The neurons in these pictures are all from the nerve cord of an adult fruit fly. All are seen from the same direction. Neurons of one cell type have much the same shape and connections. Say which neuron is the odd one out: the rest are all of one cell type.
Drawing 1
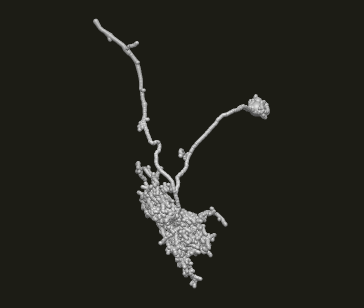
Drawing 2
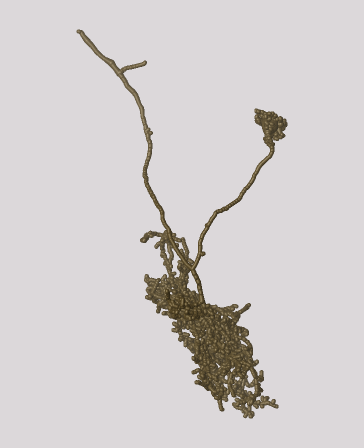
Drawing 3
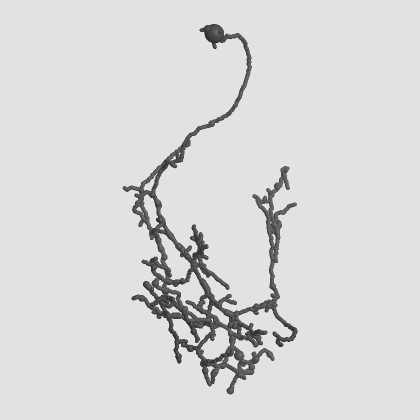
3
